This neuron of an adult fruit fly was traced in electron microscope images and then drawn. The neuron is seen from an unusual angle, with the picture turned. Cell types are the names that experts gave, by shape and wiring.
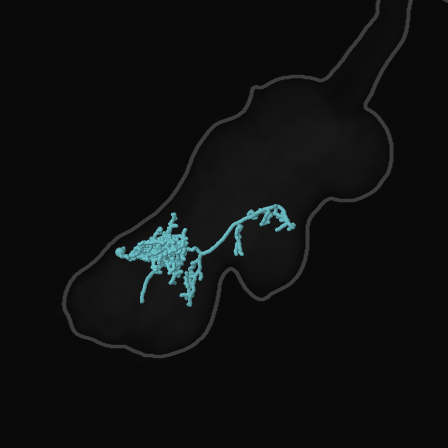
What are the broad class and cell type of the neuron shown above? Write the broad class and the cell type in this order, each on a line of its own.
nerve-cord intrinsic neuron
INXXX107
